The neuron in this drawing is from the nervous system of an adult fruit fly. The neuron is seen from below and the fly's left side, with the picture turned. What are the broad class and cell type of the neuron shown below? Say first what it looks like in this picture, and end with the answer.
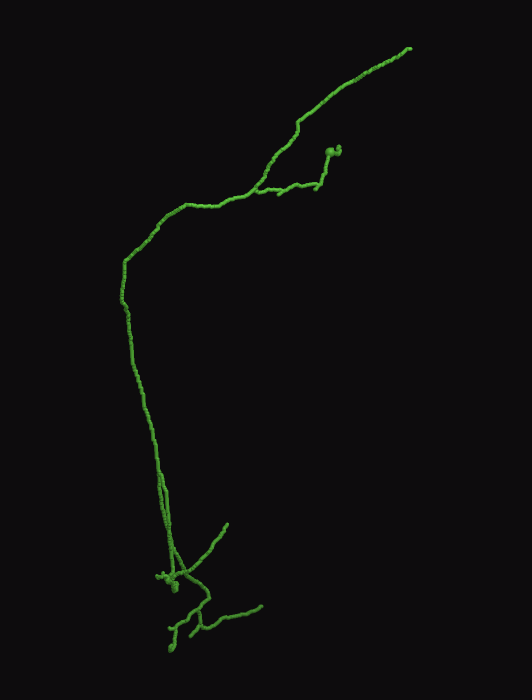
It has a dozen or fewer branch ends. As drawn here it is taller than it is wide. This is a sensory neuron entering the nerve cord. Its cell type is SNxx25.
